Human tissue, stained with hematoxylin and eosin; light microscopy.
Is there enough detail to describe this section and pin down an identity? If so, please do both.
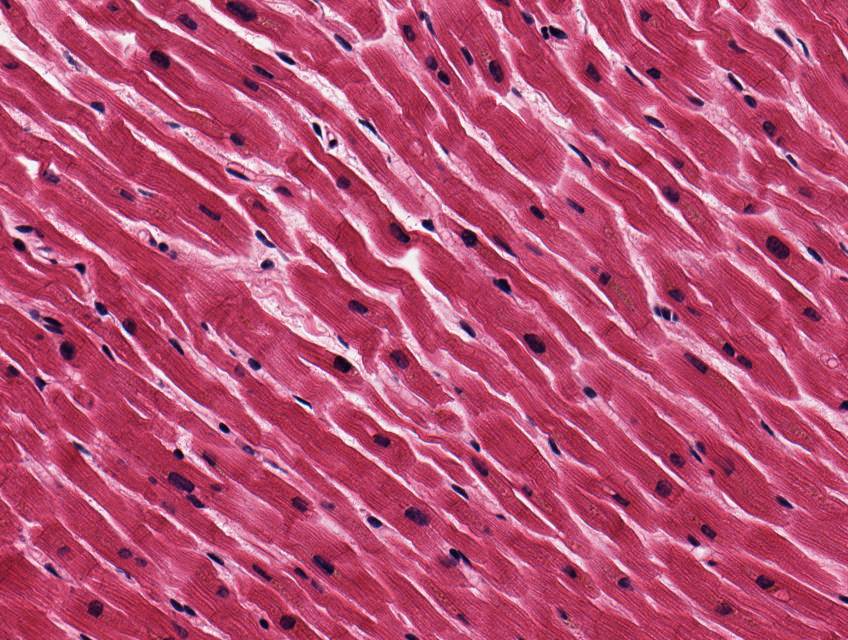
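The muscle fibres branch and join their neighbours, so they form a network rather than separate straight cylinders. Small, dark, thin, elongated nuclei lie in the narrow spaces between fibres. Connective tissue between the fibres is scant, only thin strands. No fat cells, epithelium or glands appear anywhere in the field. This is the atrial appendage of the heart.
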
